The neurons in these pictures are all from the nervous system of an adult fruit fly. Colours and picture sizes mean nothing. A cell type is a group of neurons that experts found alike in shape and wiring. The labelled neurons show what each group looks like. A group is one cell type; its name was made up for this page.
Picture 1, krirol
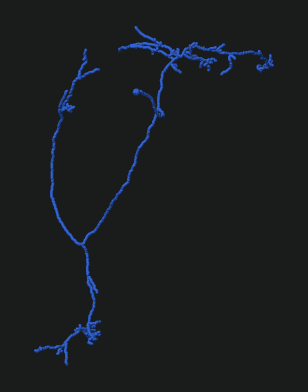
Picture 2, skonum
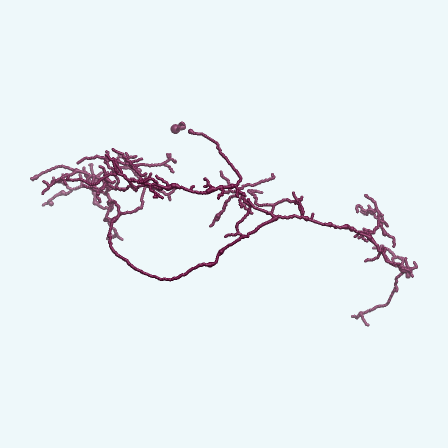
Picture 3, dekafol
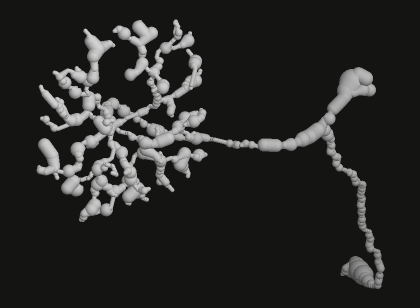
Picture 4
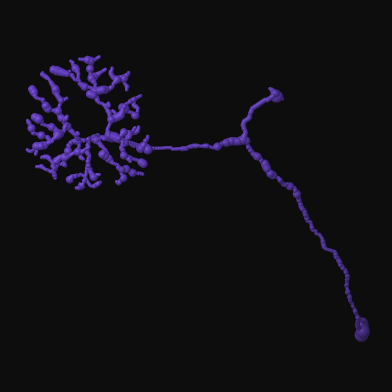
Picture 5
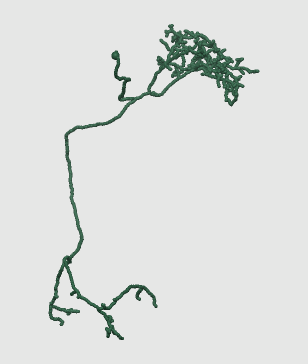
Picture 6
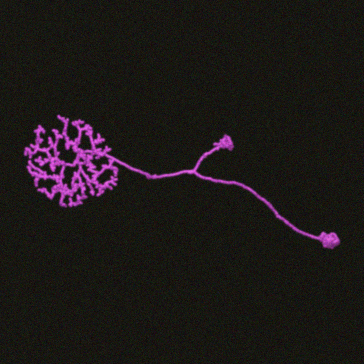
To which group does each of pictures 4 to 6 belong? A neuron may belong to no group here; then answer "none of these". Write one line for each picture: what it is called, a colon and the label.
4: dekafol
5: none of these
6: dekafol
